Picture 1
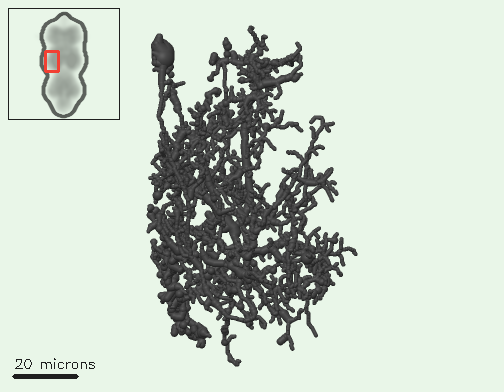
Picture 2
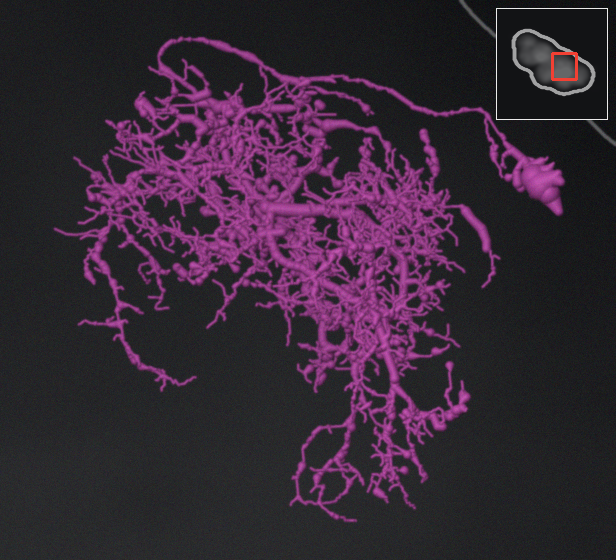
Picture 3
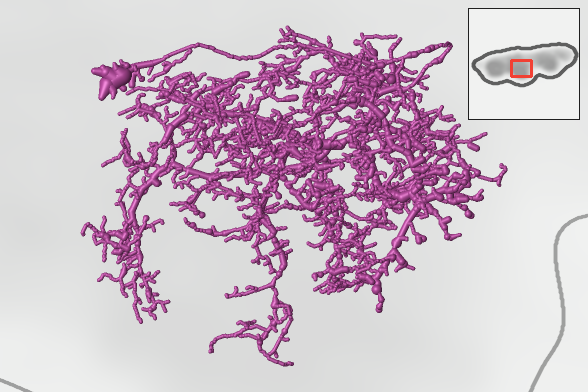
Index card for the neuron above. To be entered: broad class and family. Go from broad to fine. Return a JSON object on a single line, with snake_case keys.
{"broad_class": "nerve-cord intrinsic neuron", "family": "hemilineage 19A"}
